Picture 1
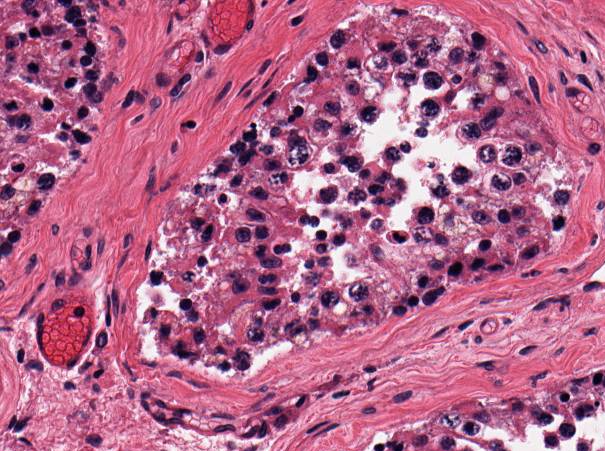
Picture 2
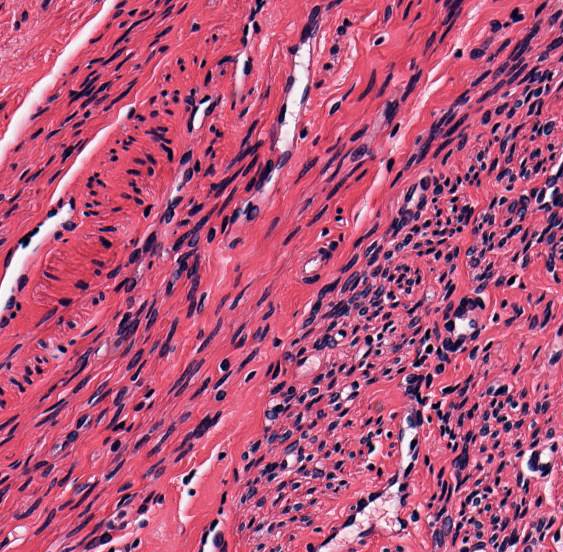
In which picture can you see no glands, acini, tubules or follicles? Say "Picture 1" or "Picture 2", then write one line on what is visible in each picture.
Picture 2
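Picture 1: The central tubule is enclosed by a thick band of wavy pink collagen.
Picture 2: No epithelium or glands are present anywhere in the field.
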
